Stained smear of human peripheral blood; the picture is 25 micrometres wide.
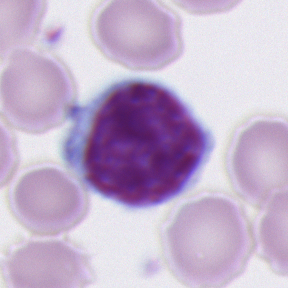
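Typical lymphocyte, the nucleated cell at the centre of a stained smear of human peripheral blood. Its round nucleus, about 11 micrometres across, holds dark purple, coarsely clumped chromatin. The pale blue cytoplasm lies mostly on the left side of the nucleus, and a small cytoplasmic tag projects from the left edge of the cell.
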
